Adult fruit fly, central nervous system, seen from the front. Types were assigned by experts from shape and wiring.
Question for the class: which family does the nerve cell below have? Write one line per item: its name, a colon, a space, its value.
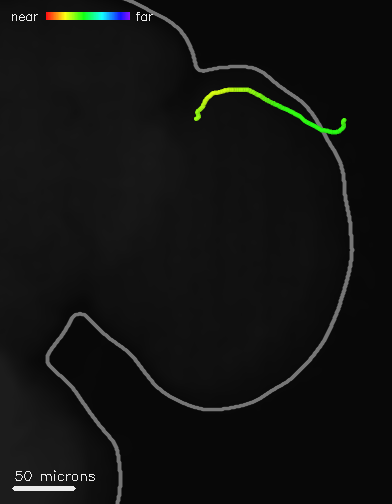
family: class visual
